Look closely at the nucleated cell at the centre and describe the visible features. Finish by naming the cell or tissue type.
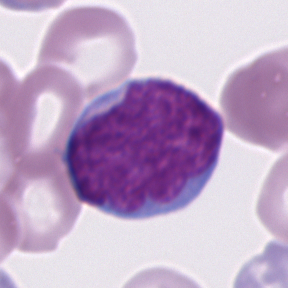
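So the outline here is a smooth oval, just slightly irregular. The nucleus is oval as well and takes up nearly the whole cell, about 80% of its area. I can't make out any distinct nucleoli in it. The cytoplasm is only a narrow pale blue rim, broadest along the lower edge. That one's a myeloblast.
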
